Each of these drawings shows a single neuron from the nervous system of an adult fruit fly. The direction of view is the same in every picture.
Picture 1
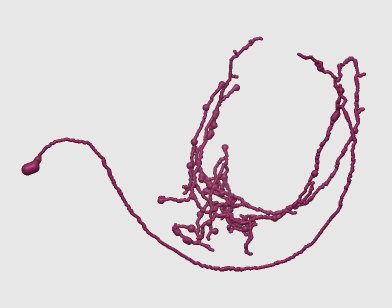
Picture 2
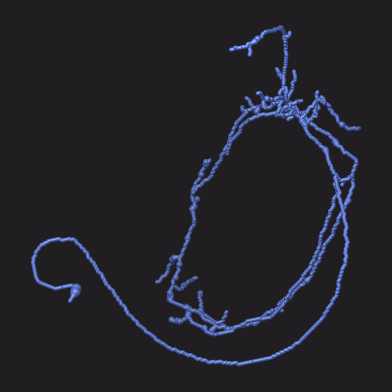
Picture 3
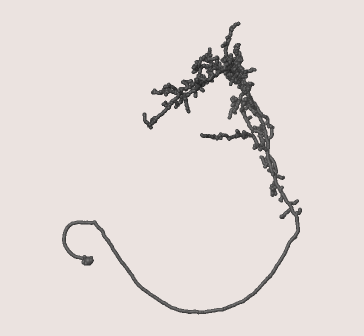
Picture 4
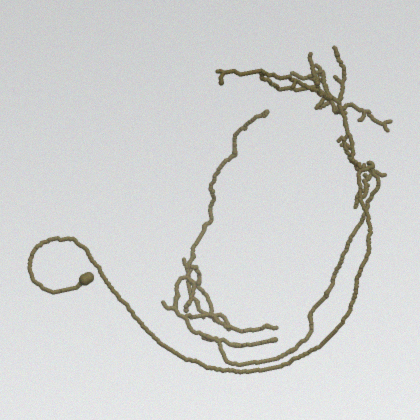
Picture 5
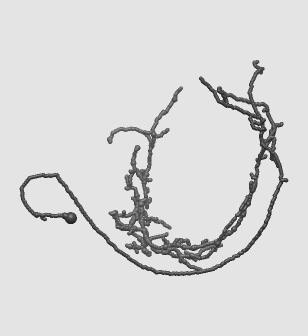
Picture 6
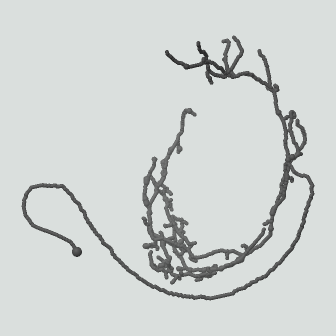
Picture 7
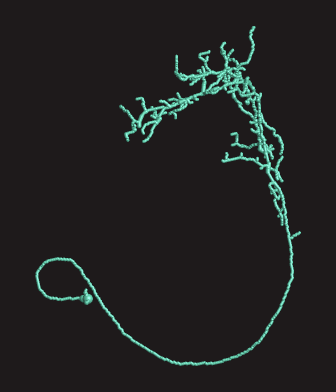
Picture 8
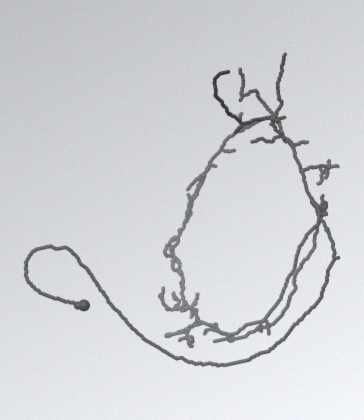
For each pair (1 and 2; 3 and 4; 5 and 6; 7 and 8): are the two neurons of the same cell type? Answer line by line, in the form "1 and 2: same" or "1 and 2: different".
1 and 2: different
3 and 4: different
5 and 6: same
7 and 8: different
